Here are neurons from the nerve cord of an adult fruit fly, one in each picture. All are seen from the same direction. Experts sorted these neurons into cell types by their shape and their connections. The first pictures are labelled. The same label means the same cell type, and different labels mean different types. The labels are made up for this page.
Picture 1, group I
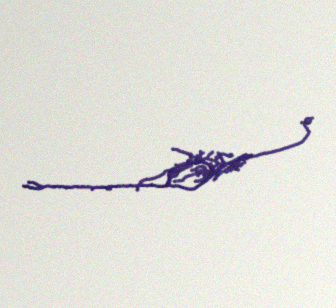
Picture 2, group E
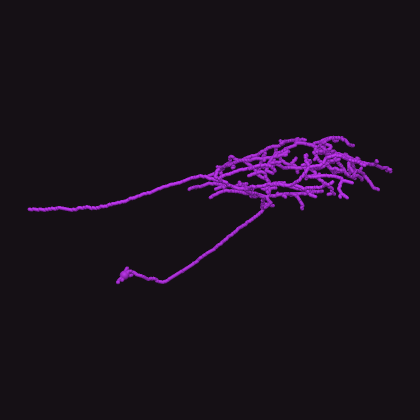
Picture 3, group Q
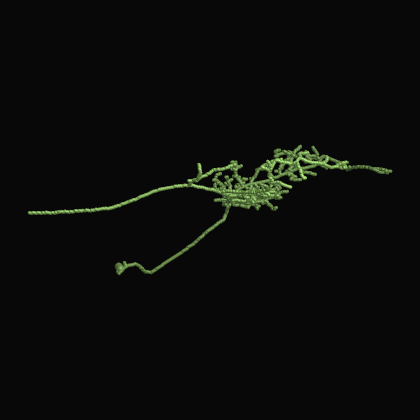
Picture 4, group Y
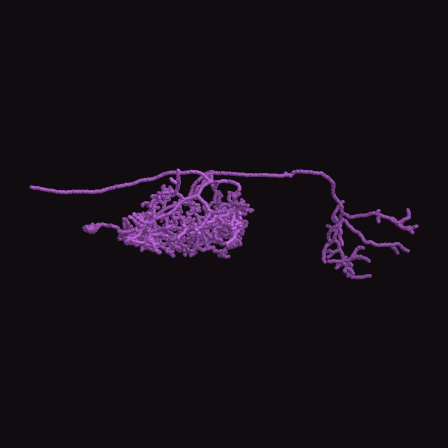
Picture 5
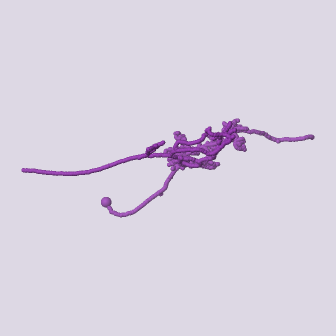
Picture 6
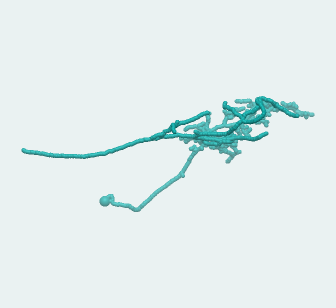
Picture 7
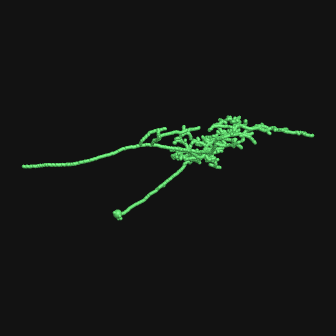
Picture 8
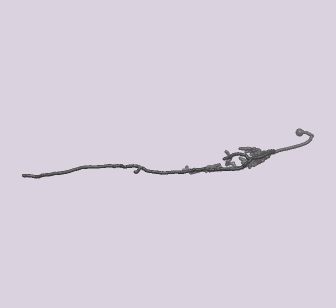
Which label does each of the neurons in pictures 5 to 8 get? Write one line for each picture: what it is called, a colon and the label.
5: group Q
6: group Q
7: group Q
8: group I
